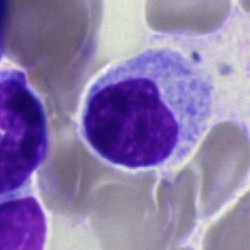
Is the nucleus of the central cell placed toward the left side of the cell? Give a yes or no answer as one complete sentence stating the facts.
Yes, in this cell the nucleus is positioned toward the left.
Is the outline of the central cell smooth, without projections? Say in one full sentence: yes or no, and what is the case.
Yes, in outline this cell is smooth rather than rough.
